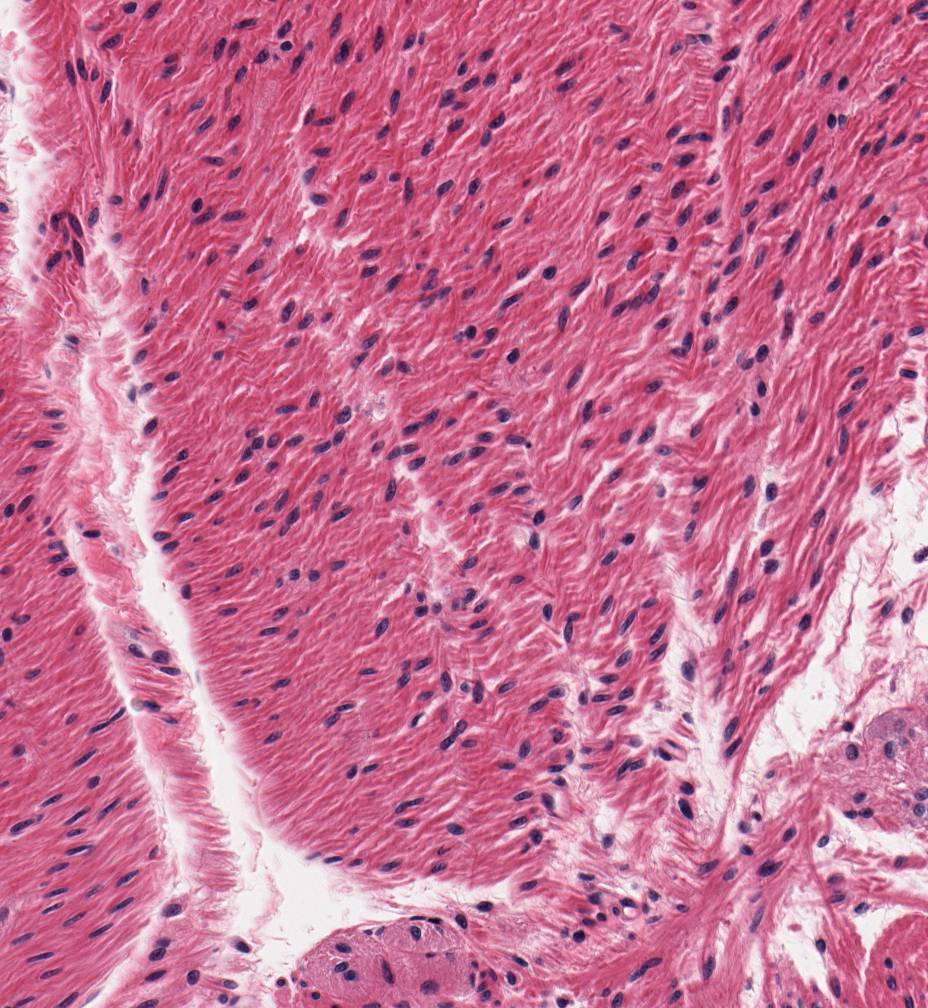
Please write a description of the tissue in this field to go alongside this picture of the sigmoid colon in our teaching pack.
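Large bundles of smooth muscle, separated by narrow clefts, fill the field. The cells have deeply eosinophilic, finely fibrillar cytoplasm, each containing a single elongated, blunt-ended nucleus. Between the bundles run thin strands of pale connective tissue with few nuclei.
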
